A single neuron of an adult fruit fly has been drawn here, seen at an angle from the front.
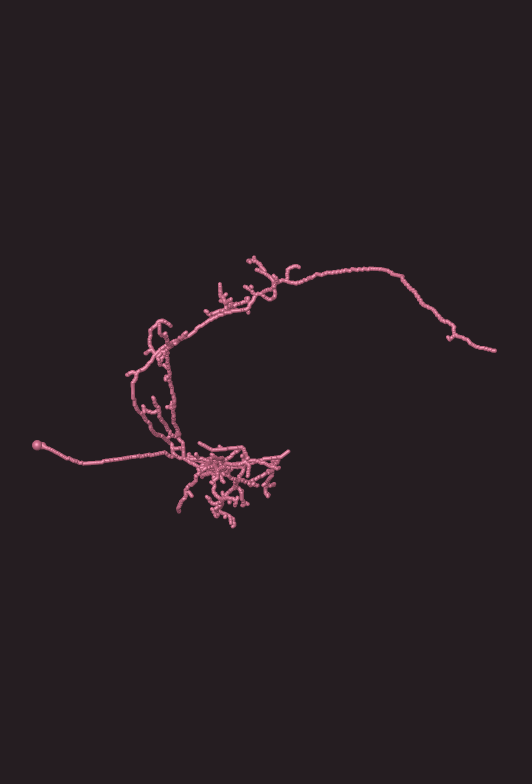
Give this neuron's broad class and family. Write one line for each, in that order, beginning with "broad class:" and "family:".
broad class: central-brain intrinsic neuron
family: hemilineage LALa1_anterior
